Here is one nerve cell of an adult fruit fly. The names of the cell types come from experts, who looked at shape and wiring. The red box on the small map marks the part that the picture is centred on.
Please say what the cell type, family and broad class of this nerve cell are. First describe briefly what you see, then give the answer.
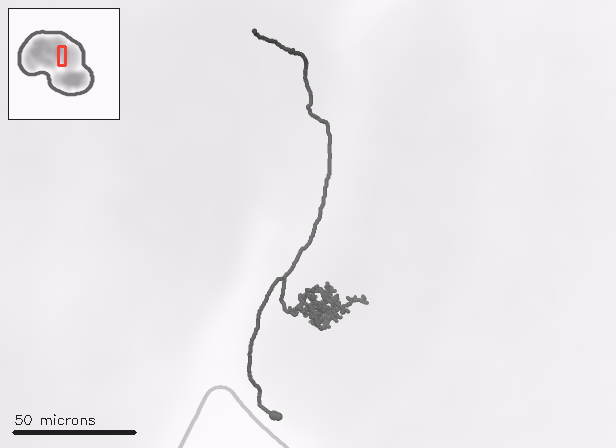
The cell body is at the bottom of the picture. From top to bottom in the picture it spans about 160 microns. Its cell type is LoVP13. Its family is LoVP. Its broad class is visual projection neuron.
